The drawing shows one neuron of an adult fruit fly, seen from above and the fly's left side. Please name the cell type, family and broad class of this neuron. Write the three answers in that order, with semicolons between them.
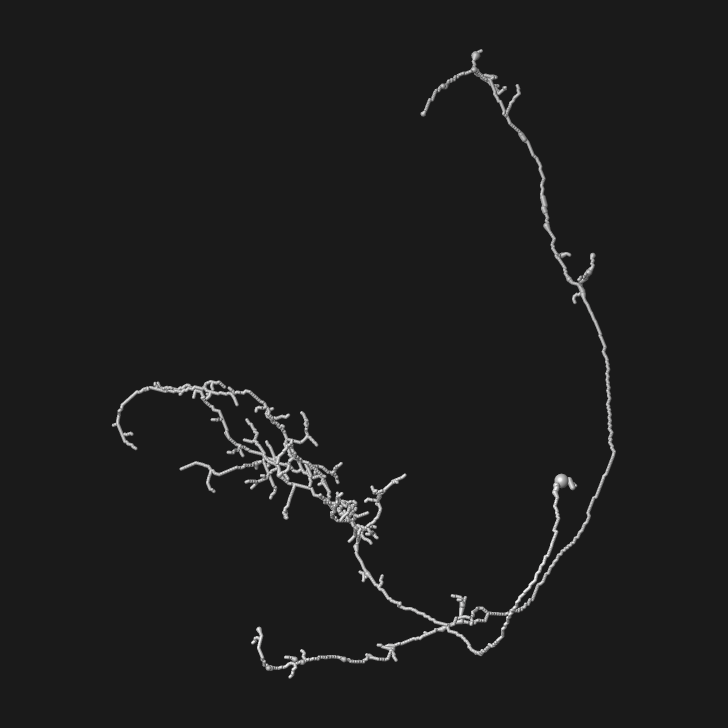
SMP450; hemilineage SMPp&v1_posterior; central-brain intrinsic neuron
